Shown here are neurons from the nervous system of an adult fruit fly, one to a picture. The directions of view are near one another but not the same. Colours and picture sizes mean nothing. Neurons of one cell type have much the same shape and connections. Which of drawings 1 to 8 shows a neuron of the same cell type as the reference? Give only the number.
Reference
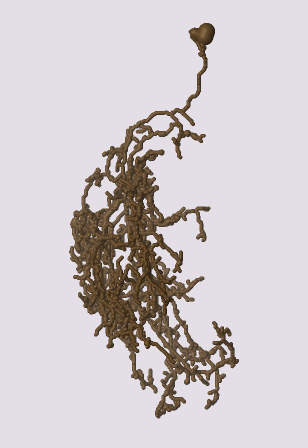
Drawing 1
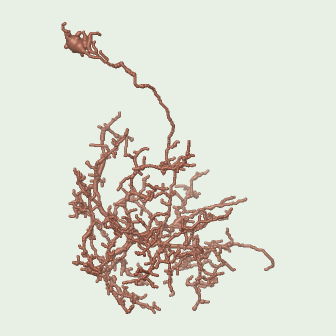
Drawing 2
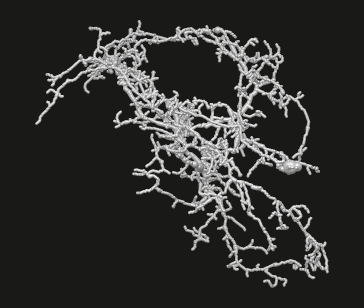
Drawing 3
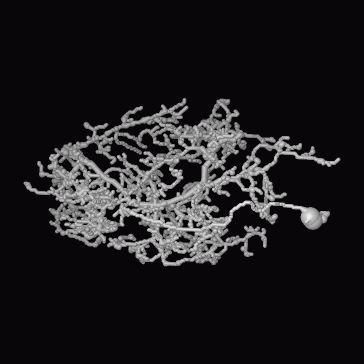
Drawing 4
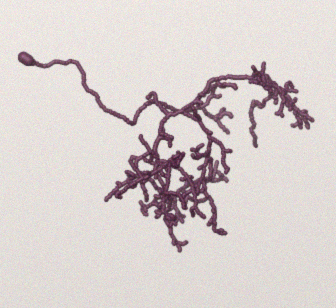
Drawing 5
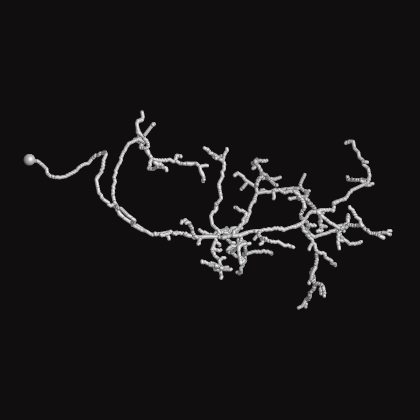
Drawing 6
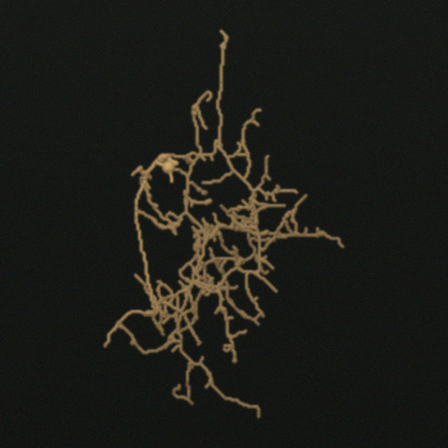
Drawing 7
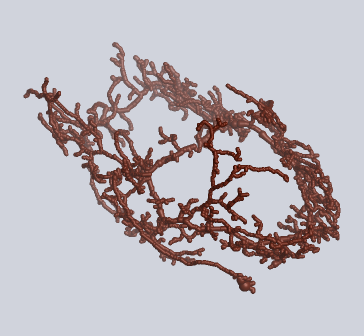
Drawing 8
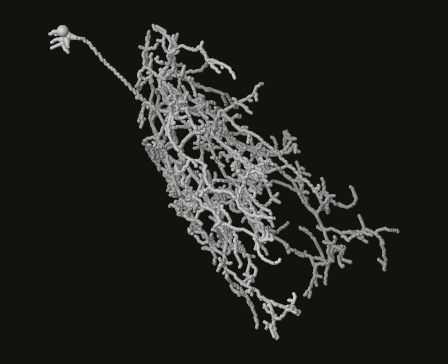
8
